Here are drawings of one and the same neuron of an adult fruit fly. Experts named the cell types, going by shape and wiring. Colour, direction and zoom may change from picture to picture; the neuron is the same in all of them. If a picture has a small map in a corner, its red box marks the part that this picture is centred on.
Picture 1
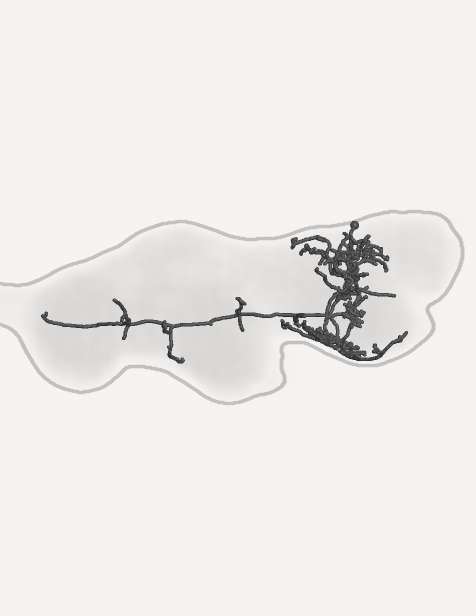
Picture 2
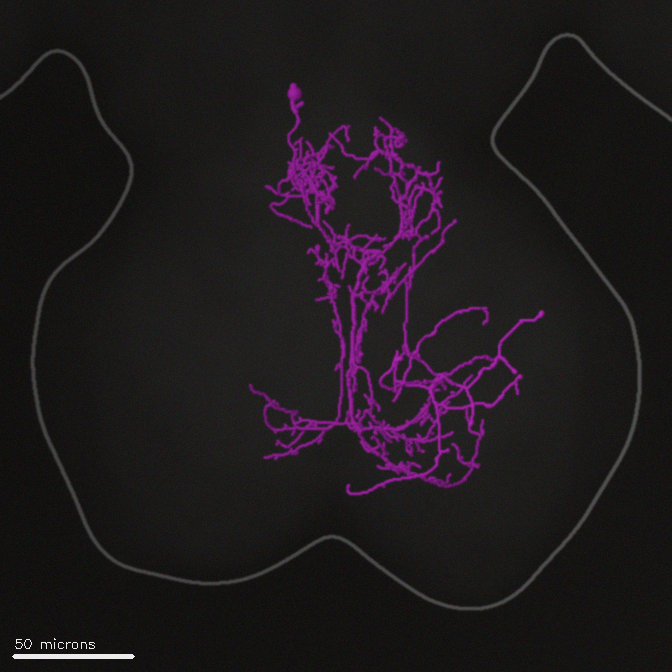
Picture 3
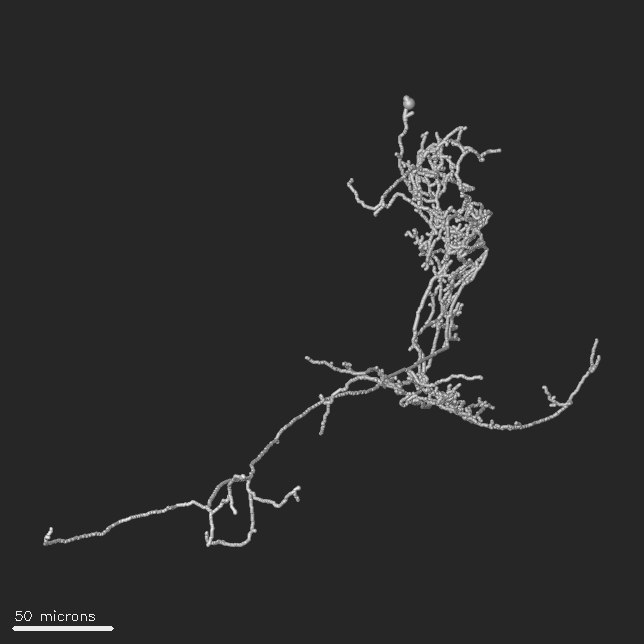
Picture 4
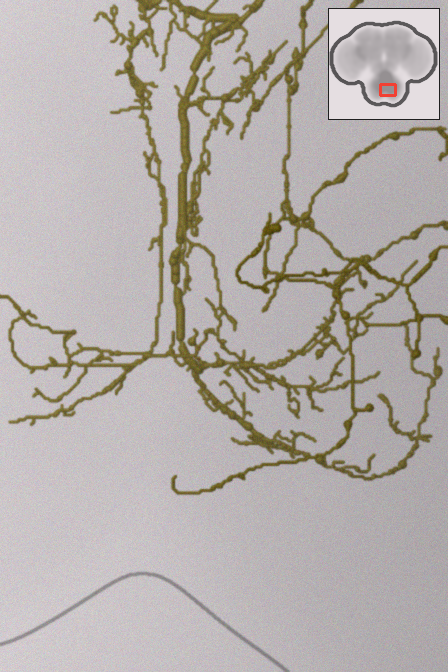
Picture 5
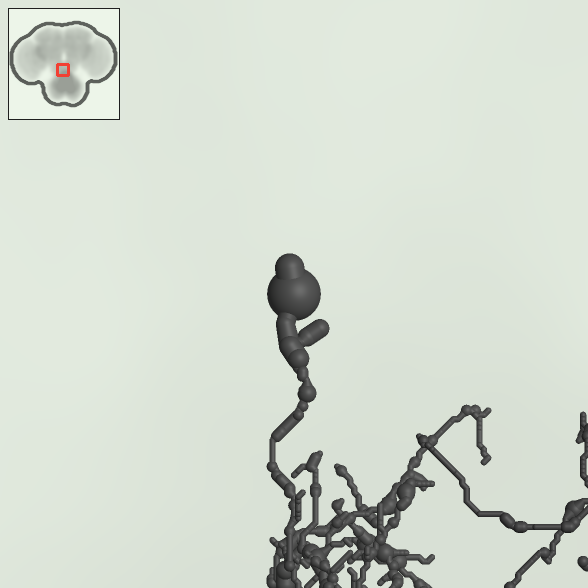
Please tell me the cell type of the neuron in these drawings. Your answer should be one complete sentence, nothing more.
The neuron has INXXX224 as its cell type.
